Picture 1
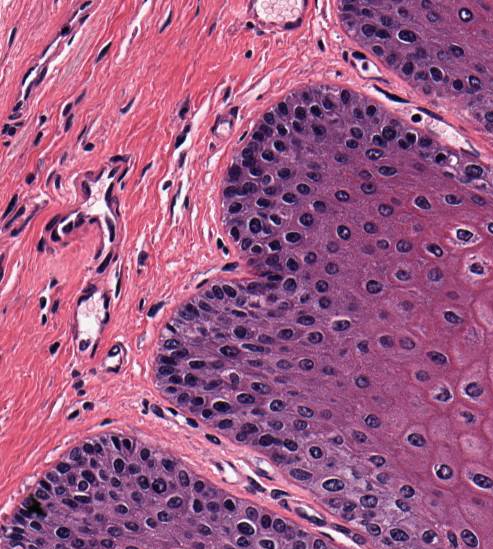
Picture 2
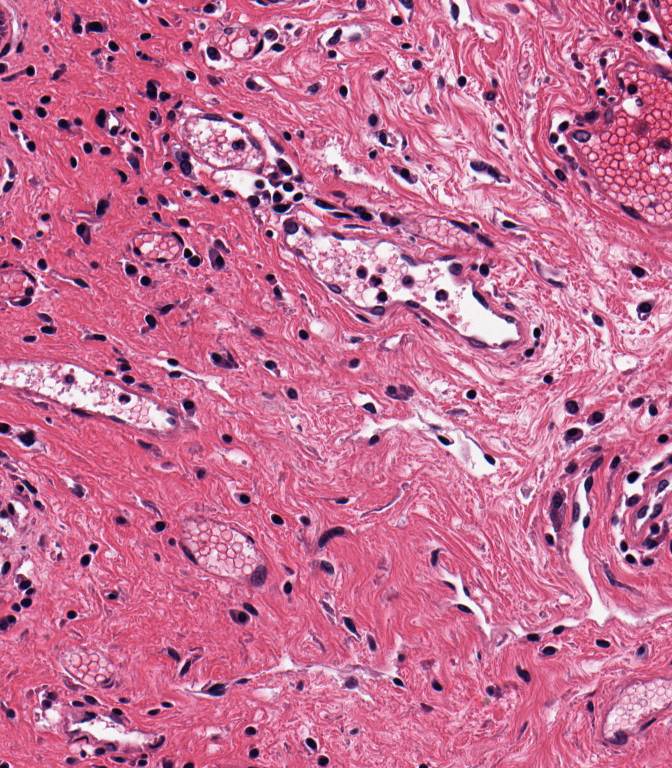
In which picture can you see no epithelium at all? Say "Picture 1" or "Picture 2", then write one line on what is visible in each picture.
Picture 2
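Picture 1: The epithelial nests meet the stroma along smooth, rounded borders.
Picture 2: No epithelium is present anywhere in the field.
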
